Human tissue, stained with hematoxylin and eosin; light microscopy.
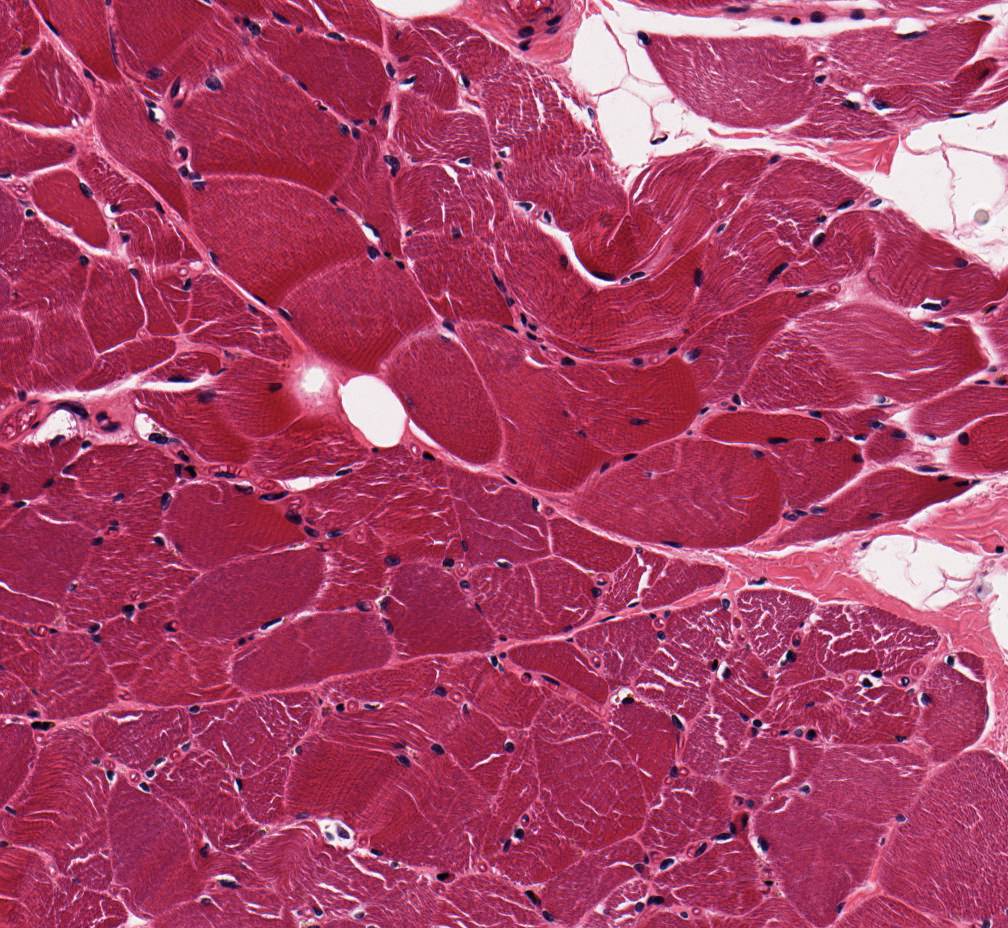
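Skeletal muscle, H&E. Fibre nuclei at fibre edges, not centres; small, dark, flattened or oval. Thicker septa of pale pink perimysium divide fibres into fascicles. A few adipocytes as empty white spaces at upper and right edges.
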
